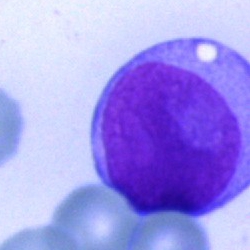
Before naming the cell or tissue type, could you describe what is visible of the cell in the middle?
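Round outline, smooth edge on this one. The chromatin's finely granular and spread evenly. You won't find granules in the cytoplasm, just a single round clear vacuole up near the top of the cell. It's a blast.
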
